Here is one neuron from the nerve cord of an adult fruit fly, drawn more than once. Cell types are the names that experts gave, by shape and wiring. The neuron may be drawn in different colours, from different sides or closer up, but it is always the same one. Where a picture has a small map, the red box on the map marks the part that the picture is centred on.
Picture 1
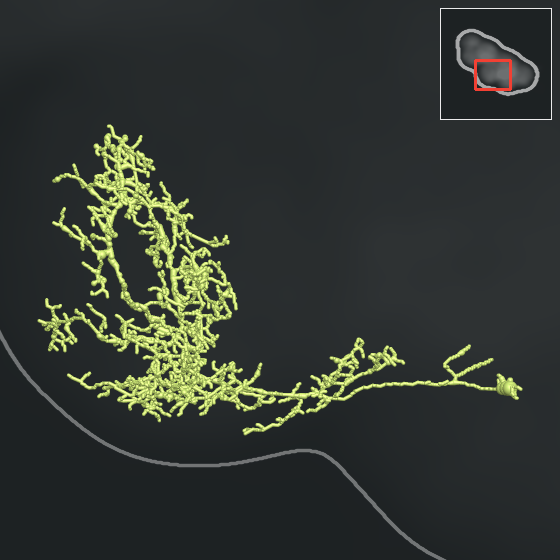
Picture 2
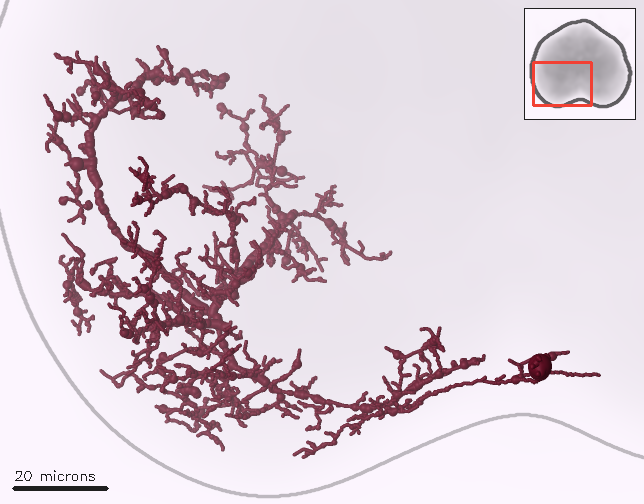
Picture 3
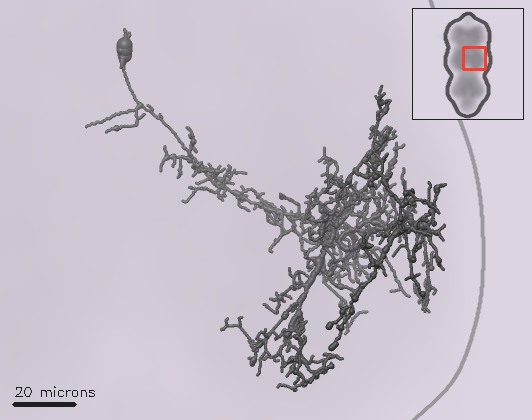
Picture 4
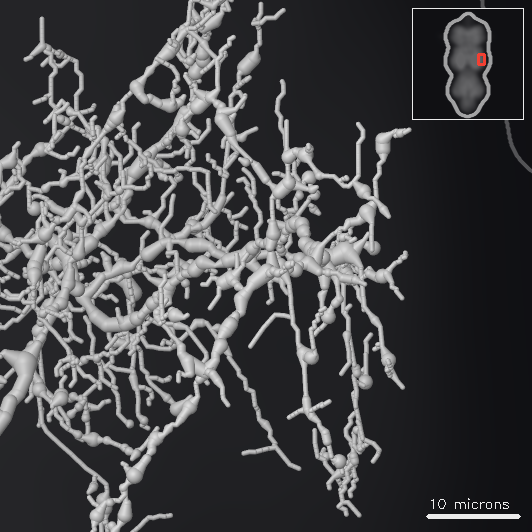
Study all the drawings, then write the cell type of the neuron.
IN13B024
